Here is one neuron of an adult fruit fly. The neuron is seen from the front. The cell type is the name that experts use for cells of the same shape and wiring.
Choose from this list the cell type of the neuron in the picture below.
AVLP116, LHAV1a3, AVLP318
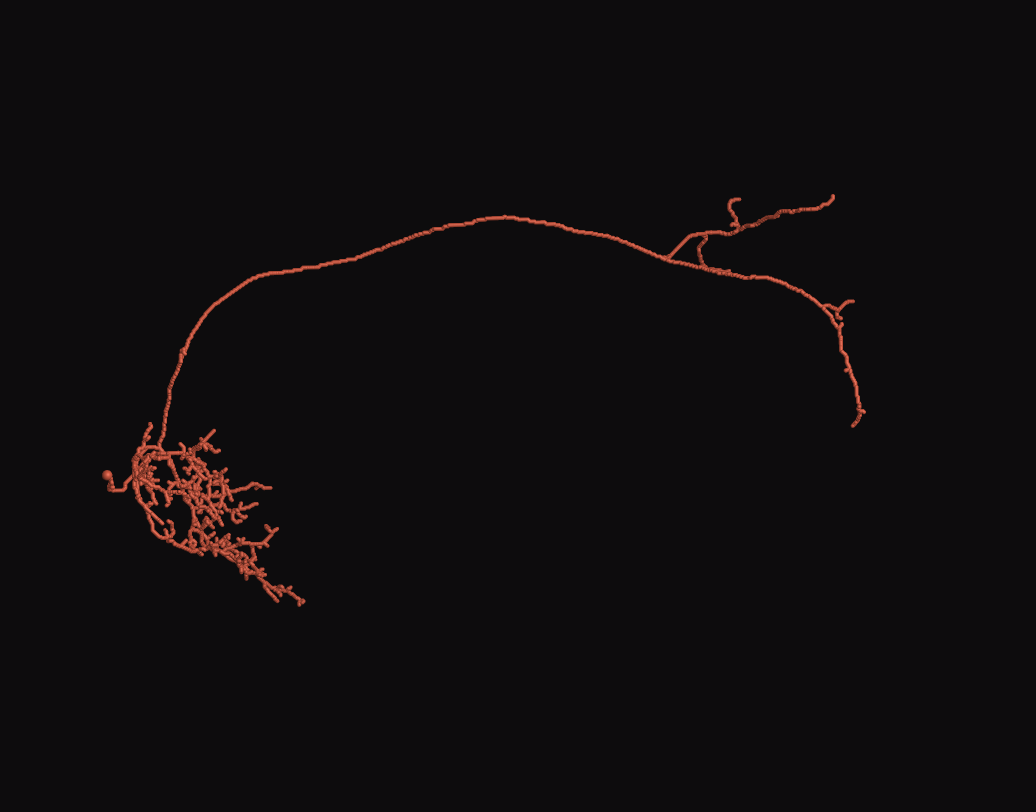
AVLP116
